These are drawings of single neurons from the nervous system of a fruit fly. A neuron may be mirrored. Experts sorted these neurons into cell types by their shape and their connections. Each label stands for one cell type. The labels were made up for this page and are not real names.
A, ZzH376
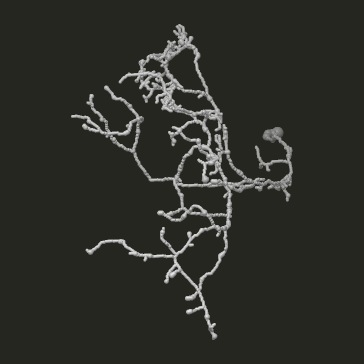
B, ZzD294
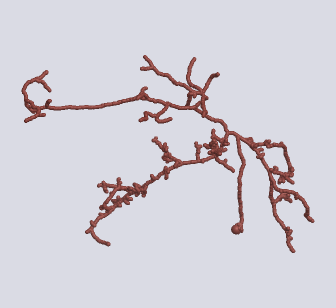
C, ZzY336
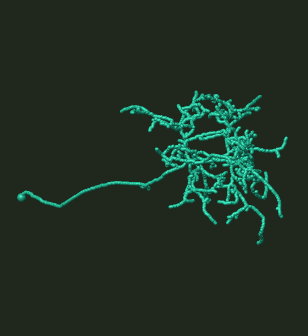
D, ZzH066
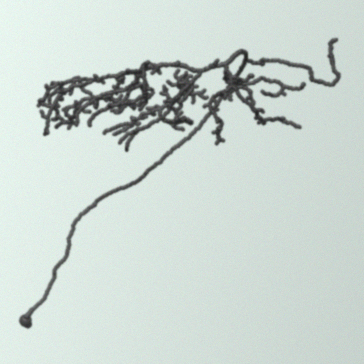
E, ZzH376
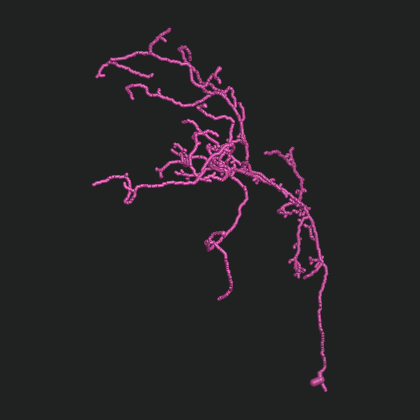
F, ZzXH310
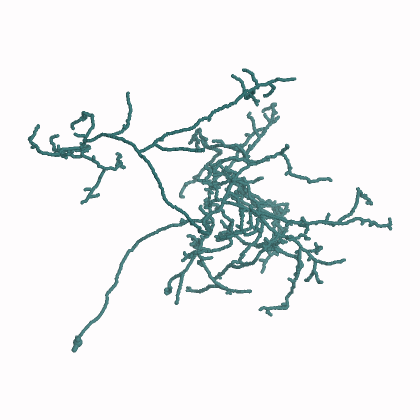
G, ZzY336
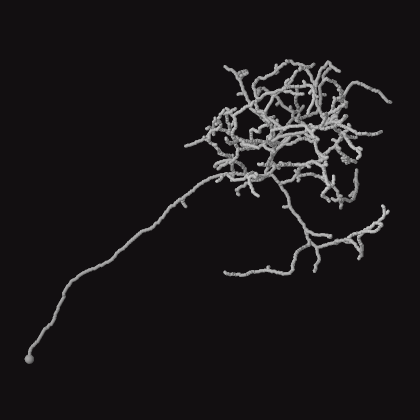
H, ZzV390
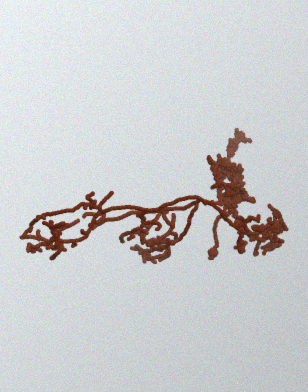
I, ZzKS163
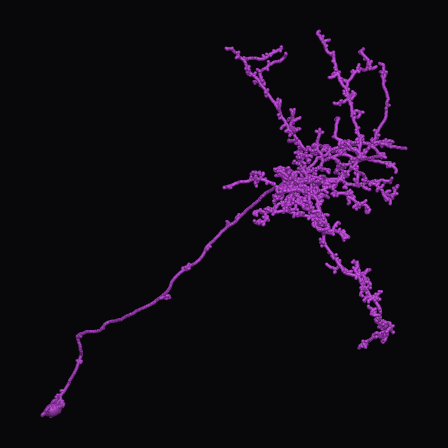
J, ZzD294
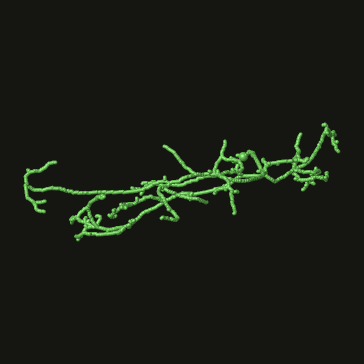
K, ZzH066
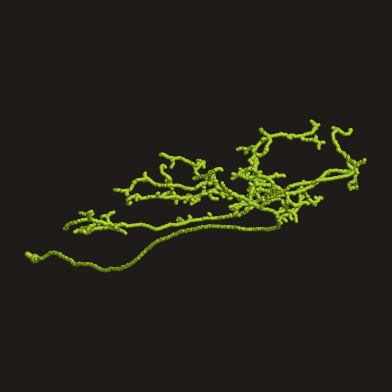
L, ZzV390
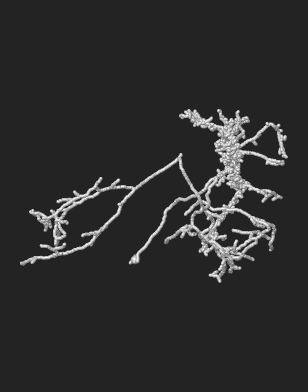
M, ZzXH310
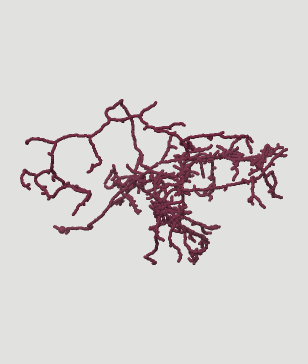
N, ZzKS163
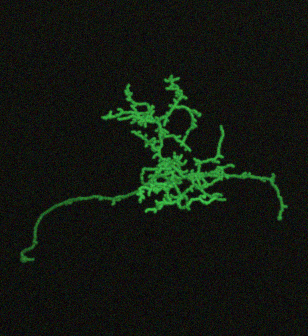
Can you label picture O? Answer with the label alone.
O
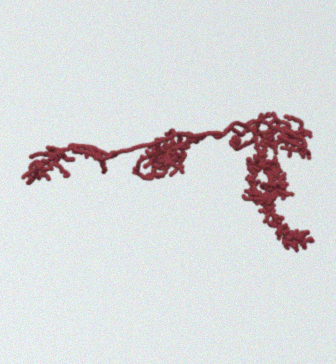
ZzV390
